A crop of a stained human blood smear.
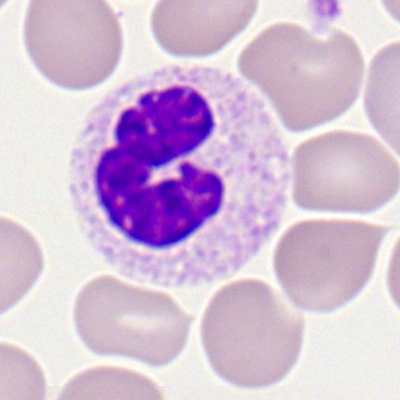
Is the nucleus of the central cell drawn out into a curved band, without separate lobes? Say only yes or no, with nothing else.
Yes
